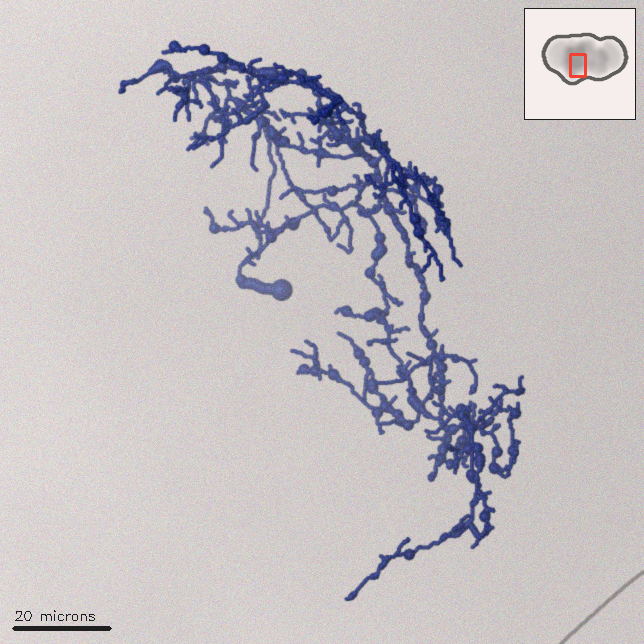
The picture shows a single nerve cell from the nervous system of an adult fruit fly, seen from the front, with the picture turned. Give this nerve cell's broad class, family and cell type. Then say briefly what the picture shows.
This is a nerve-cord intrinsic neuron. The family is hemilineage 13A. Its cell type is IN13A054. The cell body is in the middle of the picture. By the scale bar it is about 120 microns tall in this view.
